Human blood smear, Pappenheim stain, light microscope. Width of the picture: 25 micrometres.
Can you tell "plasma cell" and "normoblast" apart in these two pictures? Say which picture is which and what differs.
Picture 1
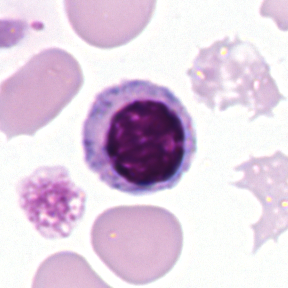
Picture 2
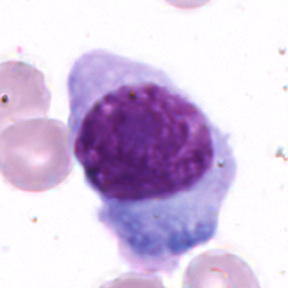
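Normoblast in picture 1; plasma cell in picture 2. Outline: round in 1, irregular and angular in 2. Size: cell in 1 about 10 micrometres across, with a round nucleus about 7 micrometres across filling about 50% of its area; nucleus in 2 about 11 micrometres across. Chromatin: dense, dark purple, coarsely clumped in 1; patchy and moderately clumped rather than smooth in 2. Cytoplasm in 1: pale blue-grey, forming a complete ring around the nucleus, without vacuoles.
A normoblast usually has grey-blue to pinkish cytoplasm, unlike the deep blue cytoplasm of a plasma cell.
Granules: no coarse coloured granules in 1, no distinct granules in 2.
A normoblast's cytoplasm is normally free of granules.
Neighbours: red cells lie beside the cell on its left side in 2.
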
